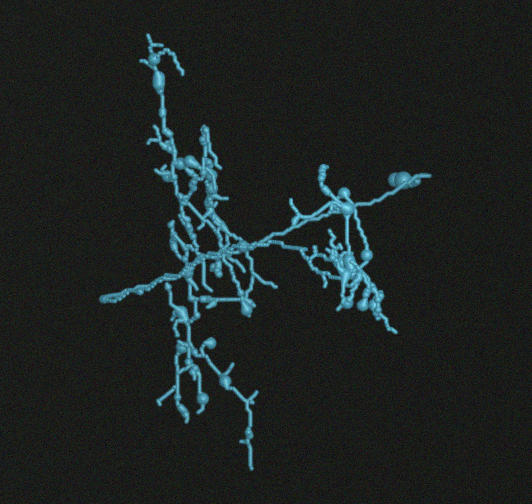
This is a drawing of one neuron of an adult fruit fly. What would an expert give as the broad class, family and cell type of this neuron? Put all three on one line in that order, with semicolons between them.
optic-lobe intrinsic neuron; Tm; Tm34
